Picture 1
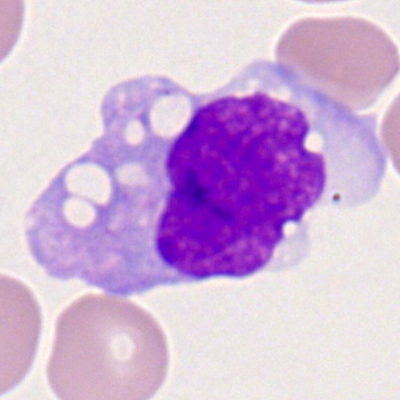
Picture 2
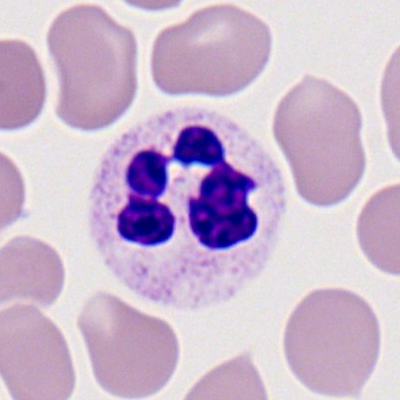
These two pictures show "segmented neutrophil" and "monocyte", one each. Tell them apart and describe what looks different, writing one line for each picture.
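Picture 1 – monocyte. Several clear round vacuoles sit in the cytoplasm, most of them on the left of the nucleus.
Picture 2 – segmented neutrophil. No vacuoles are seen in the cytoplasm.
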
